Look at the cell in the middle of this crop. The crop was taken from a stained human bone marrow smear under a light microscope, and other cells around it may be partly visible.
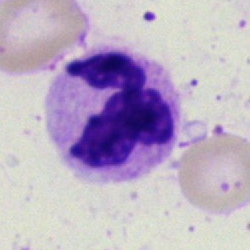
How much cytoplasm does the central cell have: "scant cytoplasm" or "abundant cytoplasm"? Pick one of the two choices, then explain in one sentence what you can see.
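Abundant cytoplasm. The cytoplasm is plentiful and pale lilac.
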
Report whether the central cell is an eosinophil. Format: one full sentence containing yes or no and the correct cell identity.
No, the central cell is reported as a segmented neutrophil rather than as an eosinophil.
